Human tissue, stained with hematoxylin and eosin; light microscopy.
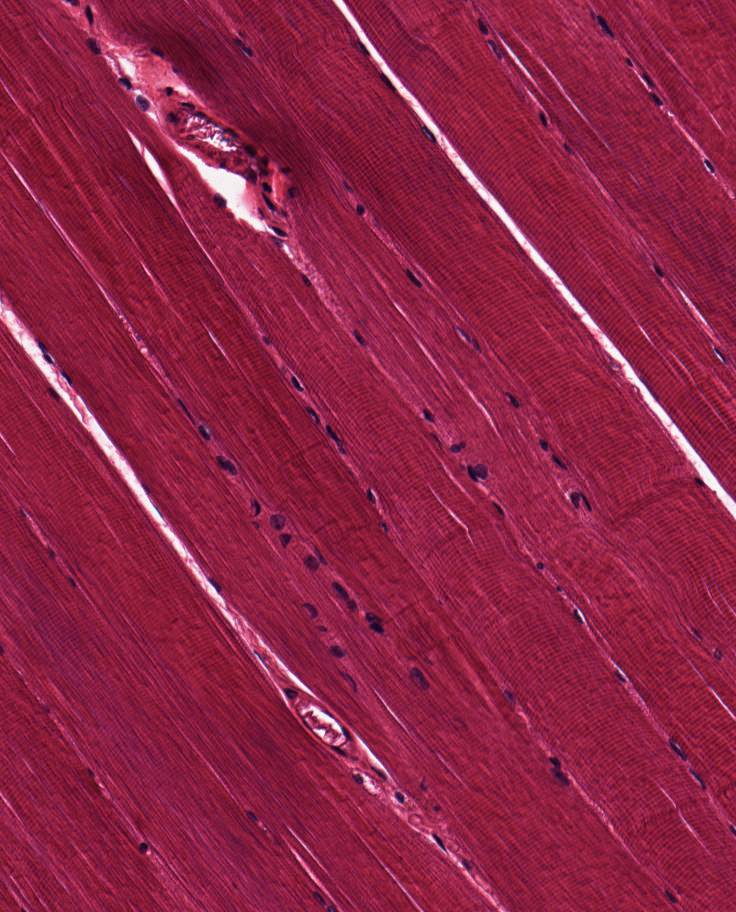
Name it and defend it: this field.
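Skeletal muscle, cut lengthwise, is the tissue this field mainly shows. Long parallel fibres fill it, running diagonally from upper left to lower right, side by side without branching or joining. Fine cross-striations cross them at right angles, and small dark elongated nuclei lie at their edges rather than centres.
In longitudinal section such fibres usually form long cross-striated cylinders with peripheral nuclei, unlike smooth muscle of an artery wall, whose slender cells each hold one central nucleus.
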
